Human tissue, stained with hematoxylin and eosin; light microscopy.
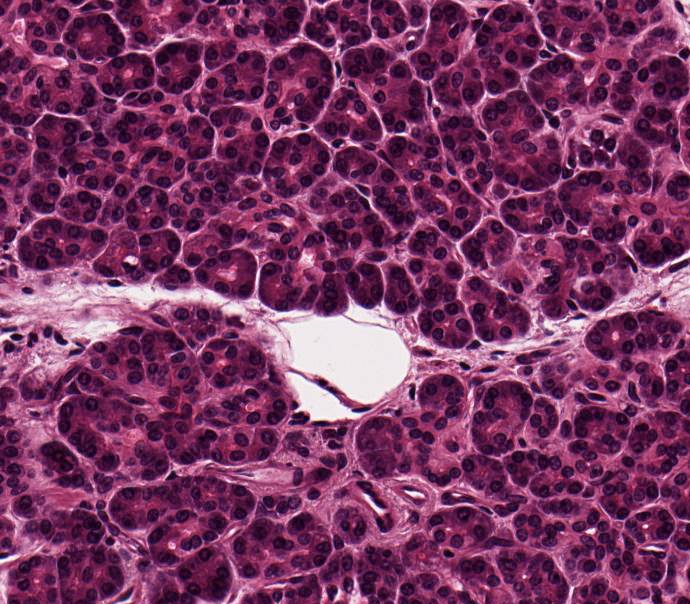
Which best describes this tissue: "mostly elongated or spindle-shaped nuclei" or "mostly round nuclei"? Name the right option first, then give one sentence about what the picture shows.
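Mostly round nuclei. The acinar cell nuclei are round, dark and placed toward the base of the cells.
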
